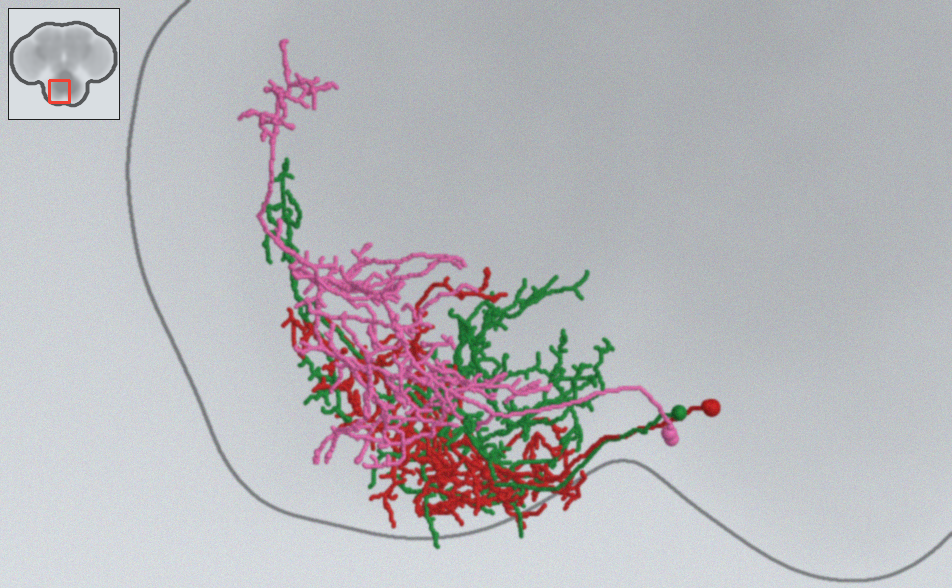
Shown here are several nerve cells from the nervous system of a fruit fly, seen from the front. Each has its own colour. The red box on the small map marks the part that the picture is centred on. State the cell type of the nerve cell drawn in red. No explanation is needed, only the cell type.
IN13B056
